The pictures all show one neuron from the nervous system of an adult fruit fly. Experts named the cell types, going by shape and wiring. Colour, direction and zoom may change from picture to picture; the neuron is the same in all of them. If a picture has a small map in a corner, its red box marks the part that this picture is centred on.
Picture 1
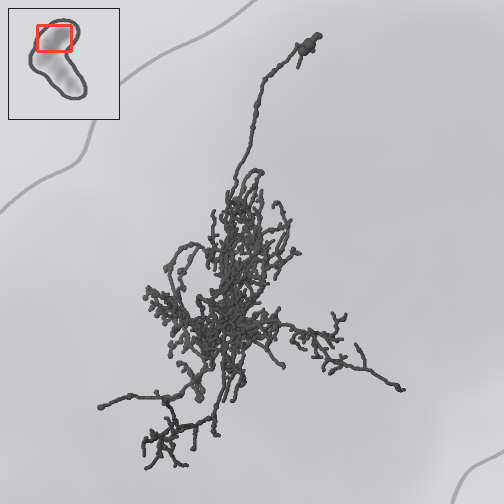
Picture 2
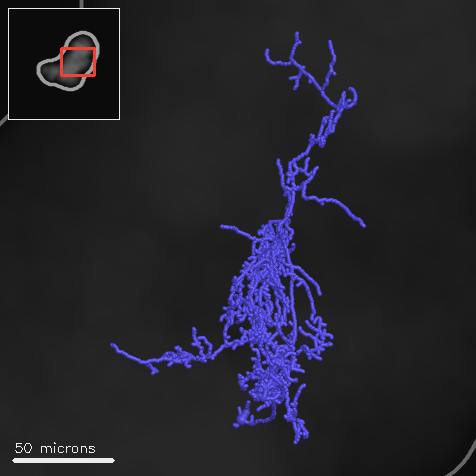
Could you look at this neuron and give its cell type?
LAL102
